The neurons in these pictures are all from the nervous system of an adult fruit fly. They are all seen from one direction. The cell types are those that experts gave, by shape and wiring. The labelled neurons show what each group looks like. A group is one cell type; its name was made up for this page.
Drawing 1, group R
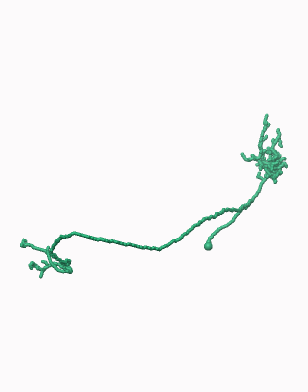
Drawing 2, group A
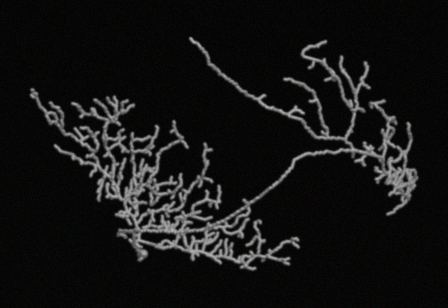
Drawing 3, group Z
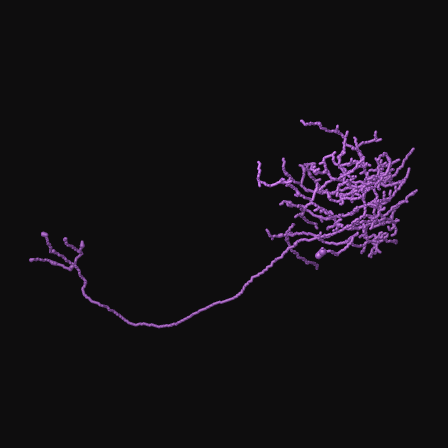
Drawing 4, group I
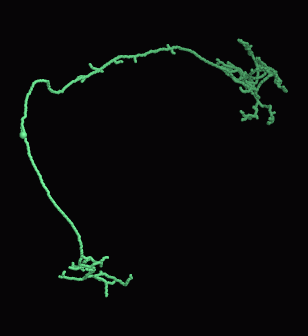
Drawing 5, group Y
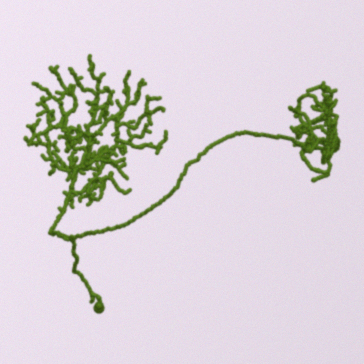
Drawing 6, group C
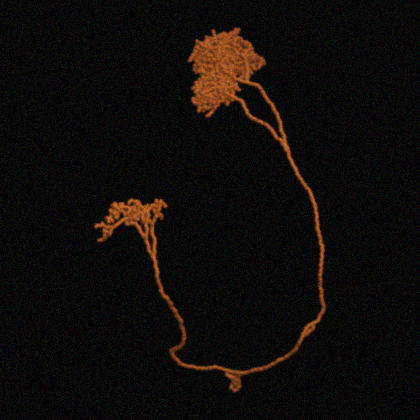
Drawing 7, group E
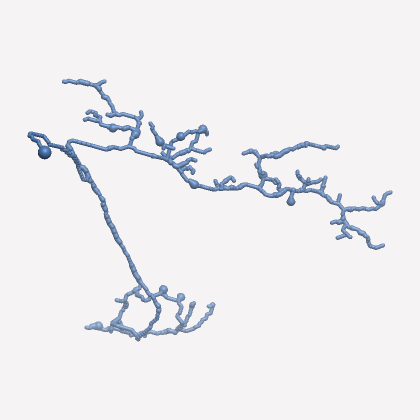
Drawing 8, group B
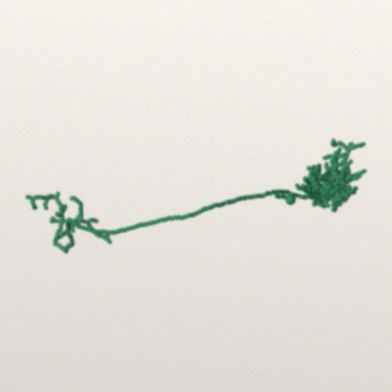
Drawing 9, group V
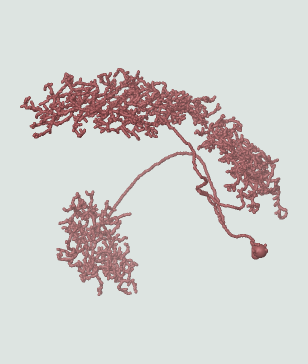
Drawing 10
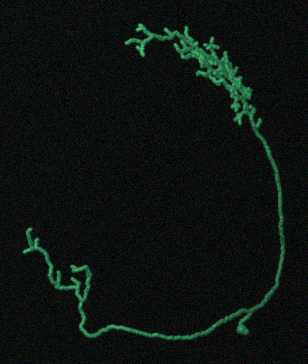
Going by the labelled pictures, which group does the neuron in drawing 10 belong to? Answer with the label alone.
group R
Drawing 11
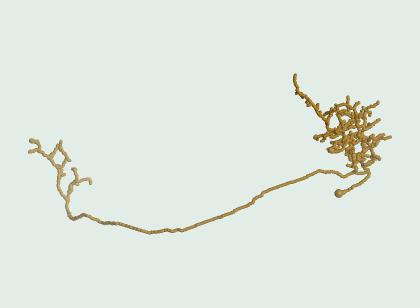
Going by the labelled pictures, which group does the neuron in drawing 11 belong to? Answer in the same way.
group B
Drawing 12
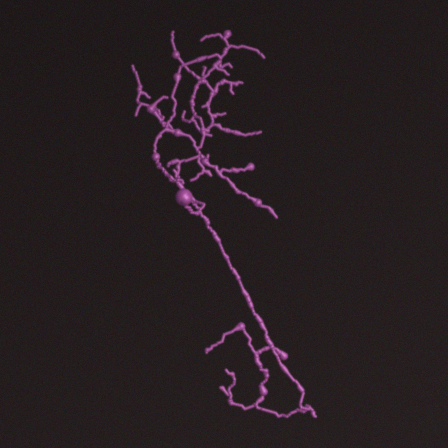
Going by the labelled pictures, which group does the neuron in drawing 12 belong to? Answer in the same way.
group E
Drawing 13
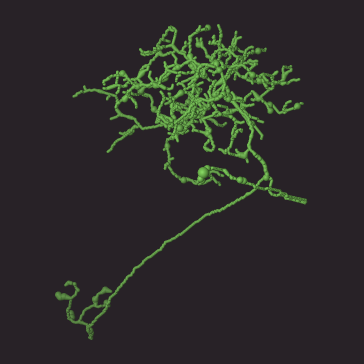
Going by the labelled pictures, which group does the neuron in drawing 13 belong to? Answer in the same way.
group Z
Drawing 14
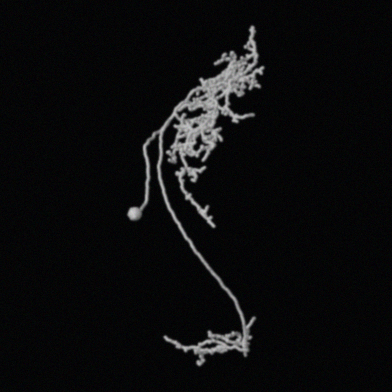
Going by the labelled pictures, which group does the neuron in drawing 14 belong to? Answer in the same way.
group I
